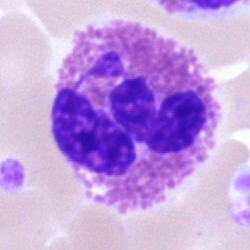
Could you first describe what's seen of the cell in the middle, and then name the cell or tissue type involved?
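See how the outline is roughly round? The chromatin is dark purple and coarsely clumped, with no nucleoli showing. Granules run right out to the edge, so the margin looks beaded. That's an eosinophil.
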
